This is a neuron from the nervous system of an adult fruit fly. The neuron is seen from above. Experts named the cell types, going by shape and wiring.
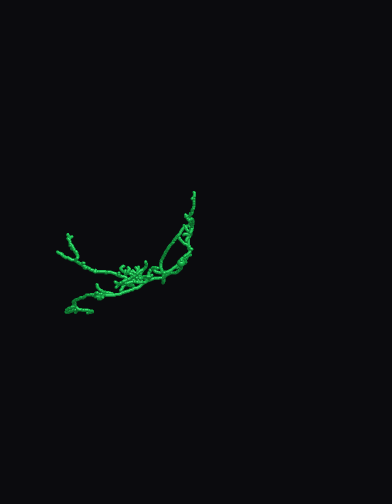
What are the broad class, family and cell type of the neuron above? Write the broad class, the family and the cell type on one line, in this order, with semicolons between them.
central-brain intrinsic neuron; hemilineage SMPpm1; SMP467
